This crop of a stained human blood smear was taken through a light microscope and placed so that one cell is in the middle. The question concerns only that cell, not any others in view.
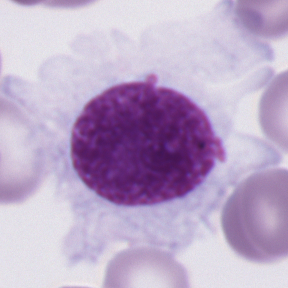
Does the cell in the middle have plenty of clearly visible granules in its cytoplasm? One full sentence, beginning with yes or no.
No, no visible granules are present in the cytoplasm of the cell.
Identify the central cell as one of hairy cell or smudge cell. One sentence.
What sits at the centre of this crop is a hairy cell.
